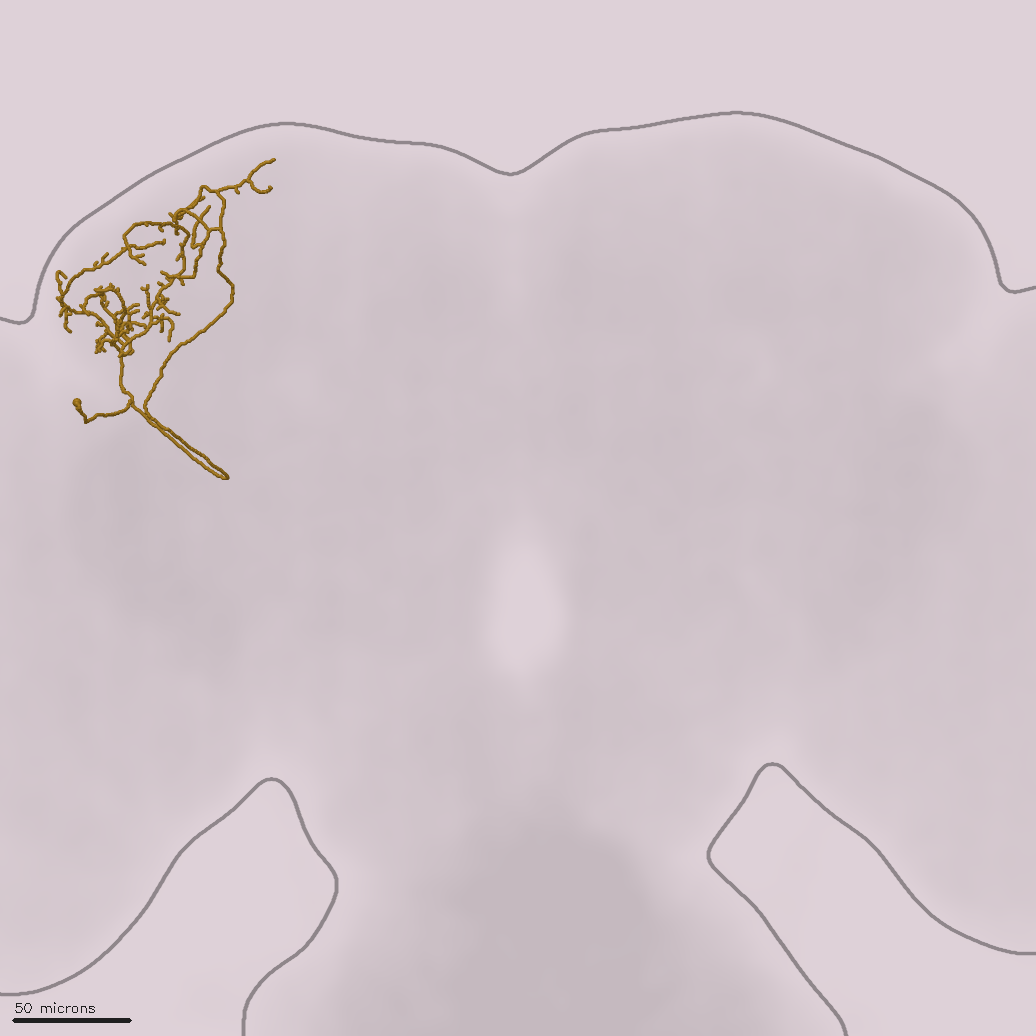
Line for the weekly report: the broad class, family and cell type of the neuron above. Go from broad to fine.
central-brain intrinsic neuron; hemilineage VLPl2_posterior; LHAV2c1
